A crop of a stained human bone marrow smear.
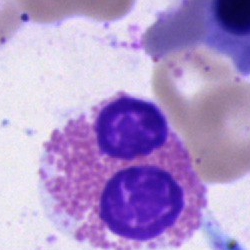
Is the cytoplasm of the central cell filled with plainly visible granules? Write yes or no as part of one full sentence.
Yes, visible granules are present in great number in its cytoplasm.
